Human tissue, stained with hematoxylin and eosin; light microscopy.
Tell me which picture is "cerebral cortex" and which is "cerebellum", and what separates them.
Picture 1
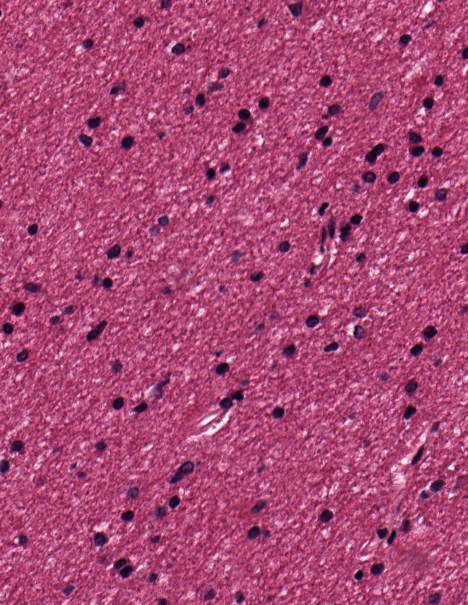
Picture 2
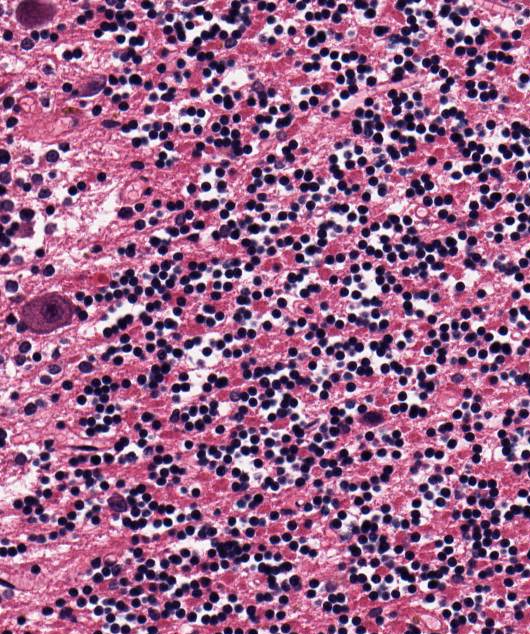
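Let's start with the names: the cerebral cortex is picture 1, and the cerebellum is picture 2. In the cerebral cortex, the whole field is a uniform pink fibrillary background, with nuclei scattered fairly evenly and no organised units. Most of those nuclei are small, round and dark, with little or no cytoplasm visible around them. Just right of centre, a few elongated nuclei line a small vessel. Now the cerebellum: its small nuclei are dark, round and uniform, packed together, with very little cytoplasm and small clear empty gaps scattered among them. The upper left corner is less crowded and shows more pink fibrillary material. You won't find epithelium or glands anywhere in it.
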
